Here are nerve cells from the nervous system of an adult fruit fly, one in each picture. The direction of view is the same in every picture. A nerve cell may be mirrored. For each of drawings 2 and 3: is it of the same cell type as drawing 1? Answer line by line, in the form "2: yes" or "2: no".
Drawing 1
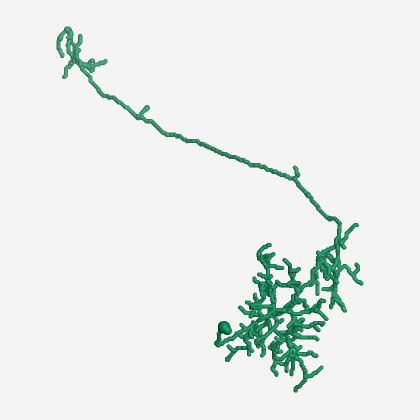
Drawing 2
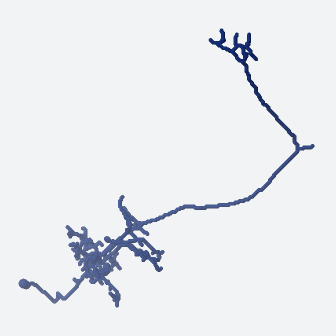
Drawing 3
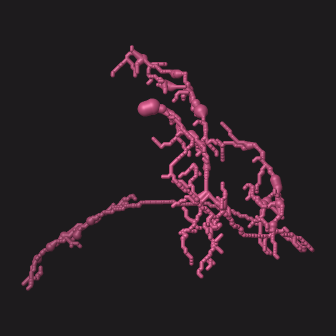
2: no
3: yes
